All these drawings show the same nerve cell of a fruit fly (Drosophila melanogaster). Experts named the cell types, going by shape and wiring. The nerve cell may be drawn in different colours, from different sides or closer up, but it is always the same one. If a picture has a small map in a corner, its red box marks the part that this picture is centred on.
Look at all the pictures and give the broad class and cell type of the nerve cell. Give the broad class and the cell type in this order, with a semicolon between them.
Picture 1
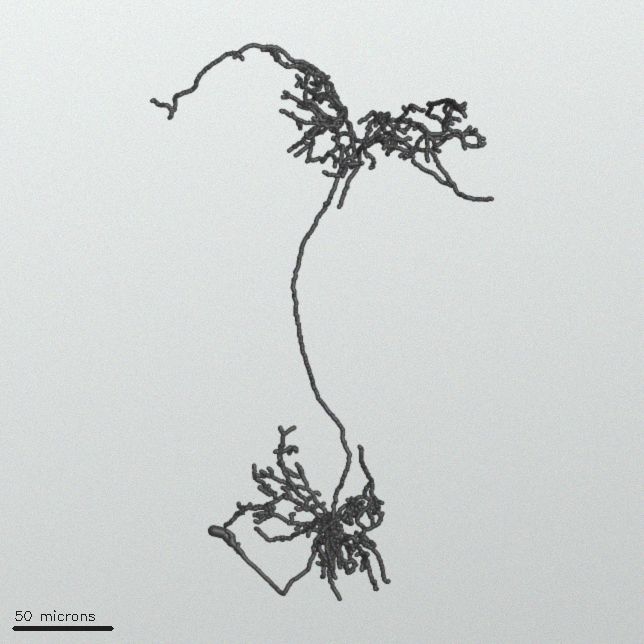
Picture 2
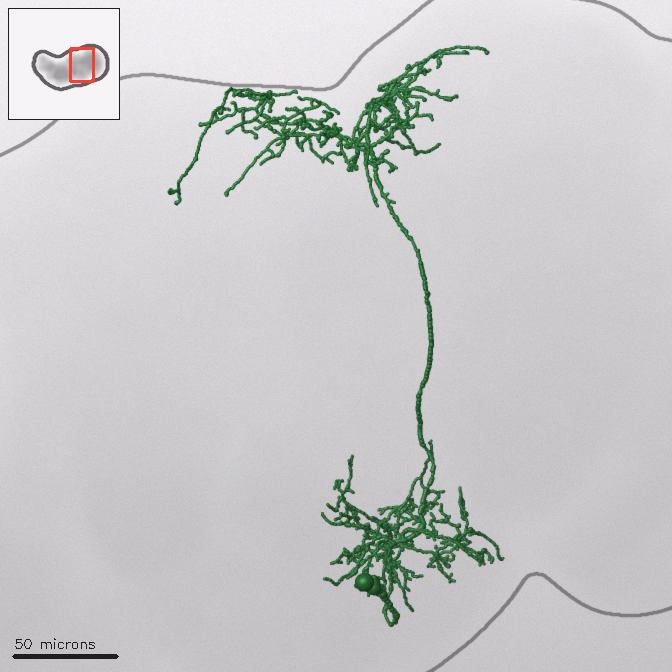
central-brain intrinsic neuron; PRW058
